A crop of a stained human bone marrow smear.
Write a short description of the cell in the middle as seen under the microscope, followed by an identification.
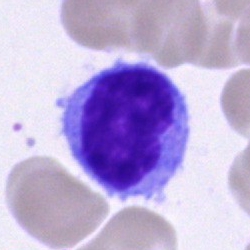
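The outline is roughly round, and the margin bears many small, fine projections. The chromatin is dark purple, with lighter patches among darker clumps. No granules are seen in the cytoplasm. The cell is a lymphocyte.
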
